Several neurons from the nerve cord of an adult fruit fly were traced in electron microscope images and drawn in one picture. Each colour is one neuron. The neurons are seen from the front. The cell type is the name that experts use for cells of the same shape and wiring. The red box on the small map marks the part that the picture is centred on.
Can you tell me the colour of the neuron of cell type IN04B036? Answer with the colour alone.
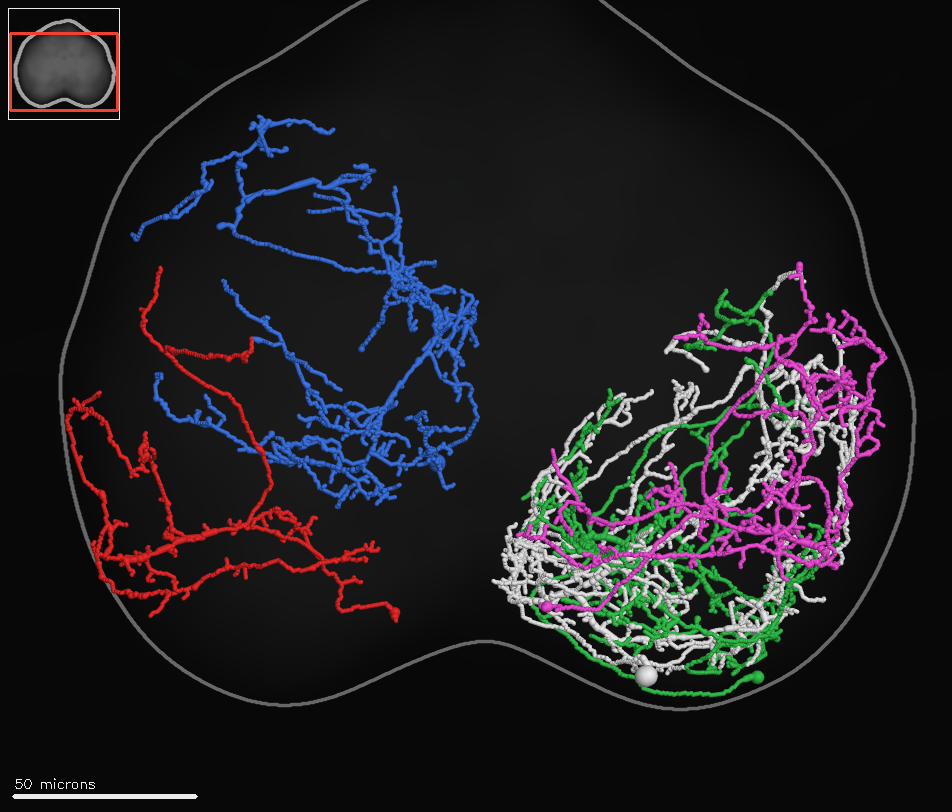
white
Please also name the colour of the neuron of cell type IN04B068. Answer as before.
blue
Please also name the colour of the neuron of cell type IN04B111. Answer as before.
red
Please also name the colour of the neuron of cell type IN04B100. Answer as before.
magenta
